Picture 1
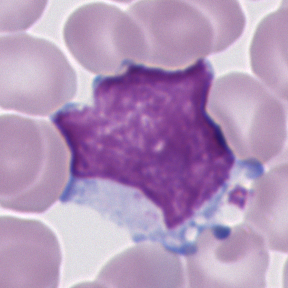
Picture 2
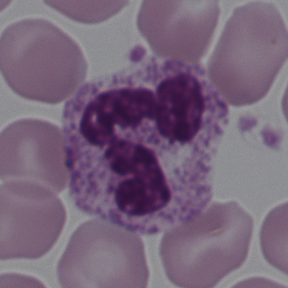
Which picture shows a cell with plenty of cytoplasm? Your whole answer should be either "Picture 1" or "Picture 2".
Picture 2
